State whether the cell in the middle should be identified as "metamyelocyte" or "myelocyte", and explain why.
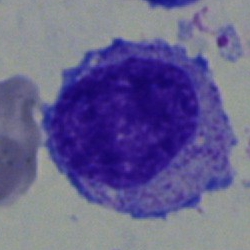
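That one's a myelocyte.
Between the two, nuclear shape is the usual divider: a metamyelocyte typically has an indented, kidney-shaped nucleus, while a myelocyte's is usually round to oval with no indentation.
As for this cell, small blunt projections stand out along its upper border. Its cytoplasm is pale lilac-grey and widest on the lower right, shading to a deeper blue at the outer edge than near the nucleus. Fine purple-pink granules are scattered through it.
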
